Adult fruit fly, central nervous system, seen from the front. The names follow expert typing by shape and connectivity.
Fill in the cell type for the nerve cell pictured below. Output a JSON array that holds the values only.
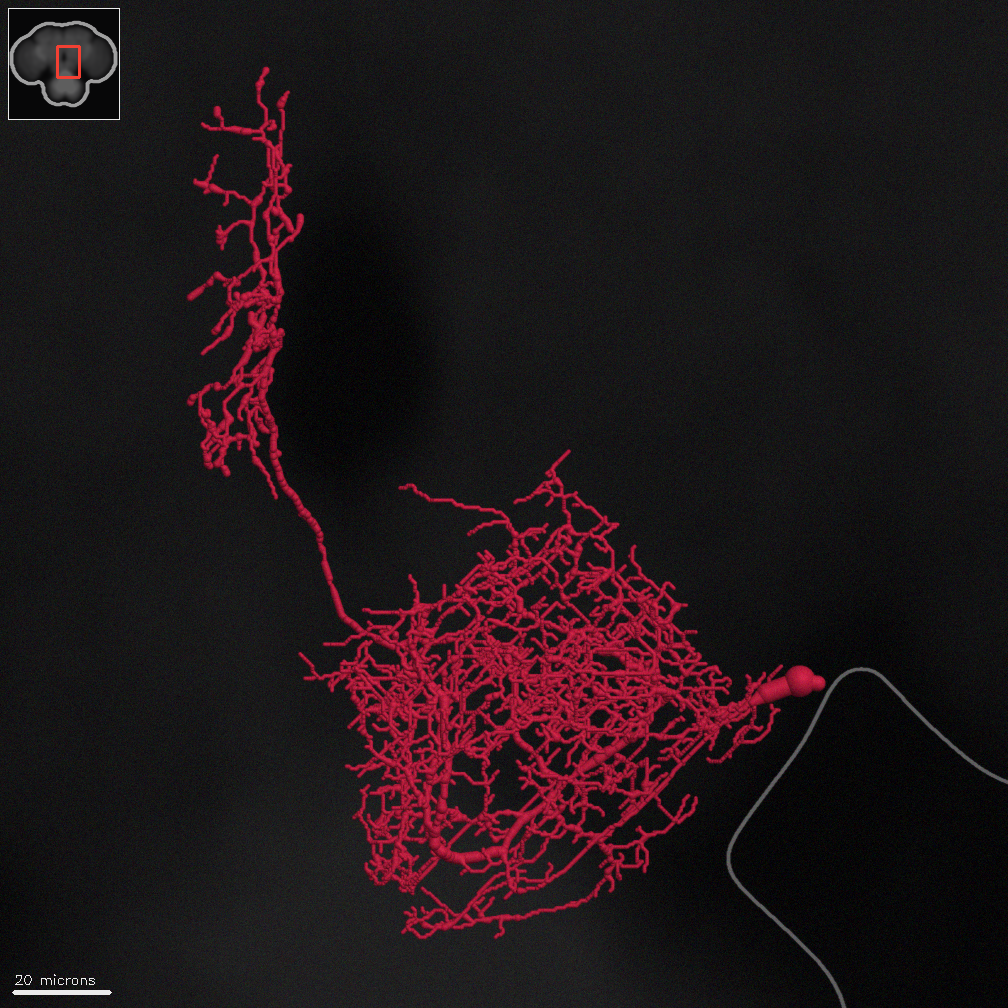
["GNG107"]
